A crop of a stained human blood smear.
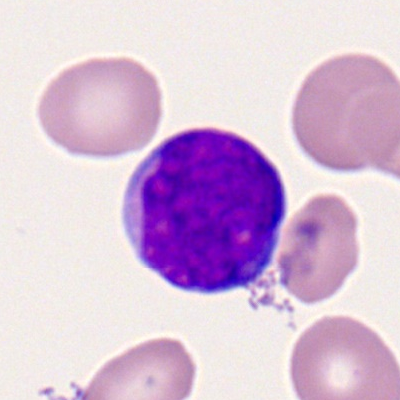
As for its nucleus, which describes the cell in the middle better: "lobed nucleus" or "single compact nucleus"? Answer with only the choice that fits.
Single compact nucleus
